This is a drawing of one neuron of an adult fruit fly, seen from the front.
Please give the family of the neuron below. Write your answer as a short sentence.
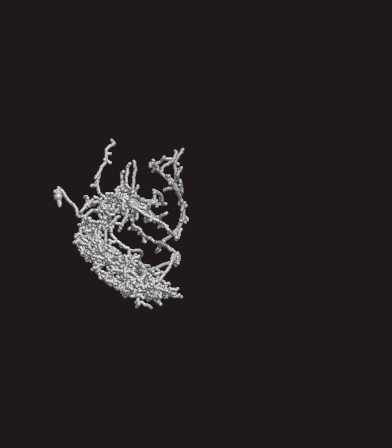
The family is hemilineage 17A.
